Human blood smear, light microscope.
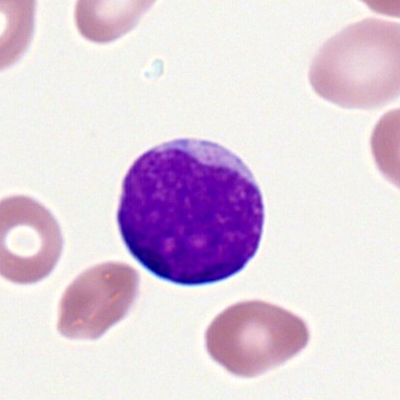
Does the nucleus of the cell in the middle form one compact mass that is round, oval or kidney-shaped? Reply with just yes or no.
Yes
